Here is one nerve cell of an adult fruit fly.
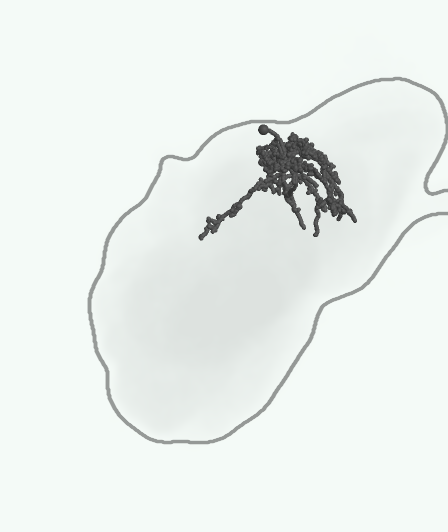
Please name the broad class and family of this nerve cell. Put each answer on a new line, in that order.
central-brain intrinsic neuron
hemilineage MX3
